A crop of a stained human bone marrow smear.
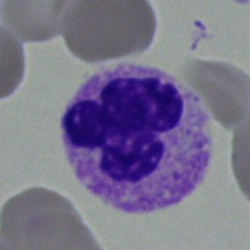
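Segmented neutrophil, central cell, stained human bone marrow smear. Outline round and smooth; chromatin dense and dark purple. Fine lilac granules fill the cytoplasm, in which no vacuoles are seen.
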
